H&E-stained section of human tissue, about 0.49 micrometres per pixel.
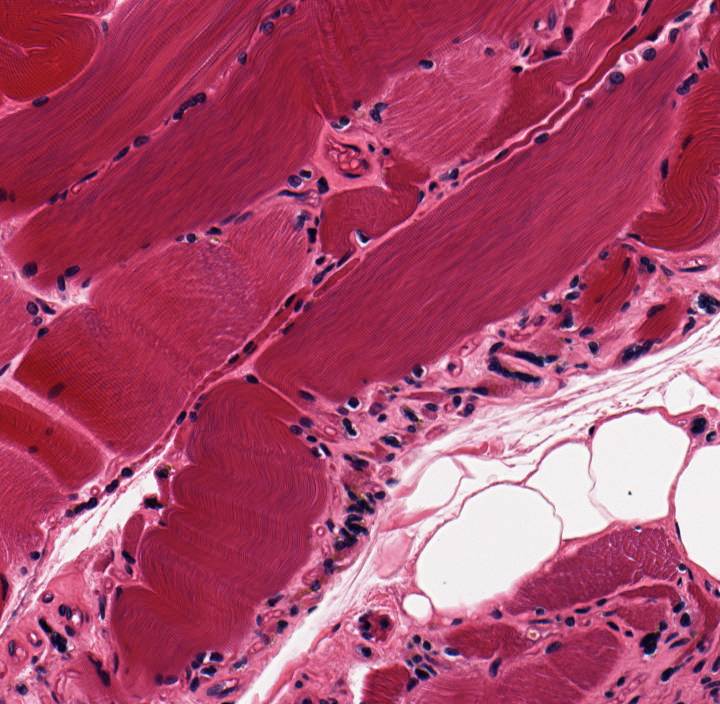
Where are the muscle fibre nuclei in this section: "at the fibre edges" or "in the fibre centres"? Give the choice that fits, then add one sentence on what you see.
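At the fibre edges. The muscle fibre nuclei are flattened and lie at the edges of the fibres rather than in their centres.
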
